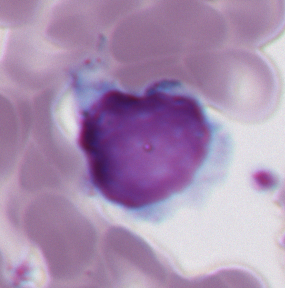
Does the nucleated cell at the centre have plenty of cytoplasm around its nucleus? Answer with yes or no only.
No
